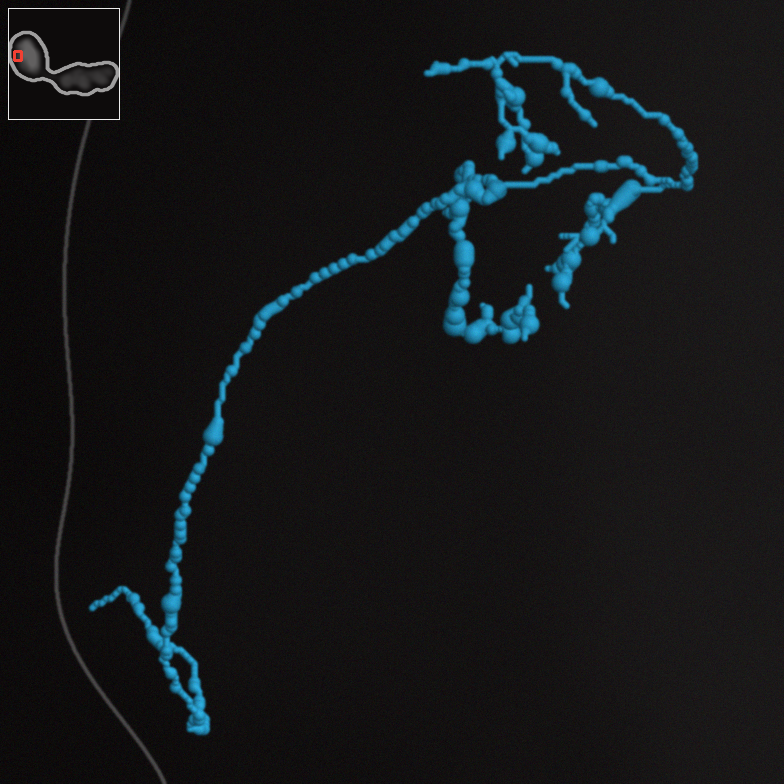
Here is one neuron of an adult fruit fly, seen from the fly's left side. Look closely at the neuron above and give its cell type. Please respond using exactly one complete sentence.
This neuron is of the type ORN_DM1.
